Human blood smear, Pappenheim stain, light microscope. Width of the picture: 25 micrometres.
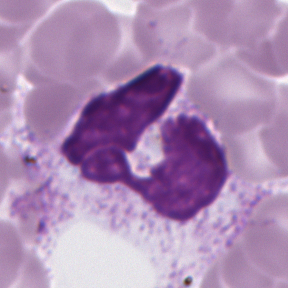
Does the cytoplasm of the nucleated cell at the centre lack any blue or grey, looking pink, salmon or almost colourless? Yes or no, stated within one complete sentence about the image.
Yes, pink, salmon or almost colourless is the colour of its cytoplasm, with no blue or grey.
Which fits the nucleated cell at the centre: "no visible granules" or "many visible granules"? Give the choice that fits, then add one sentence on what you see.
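Many visible granules. Fine, small violet granules are scattered through the cytoplasm.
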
